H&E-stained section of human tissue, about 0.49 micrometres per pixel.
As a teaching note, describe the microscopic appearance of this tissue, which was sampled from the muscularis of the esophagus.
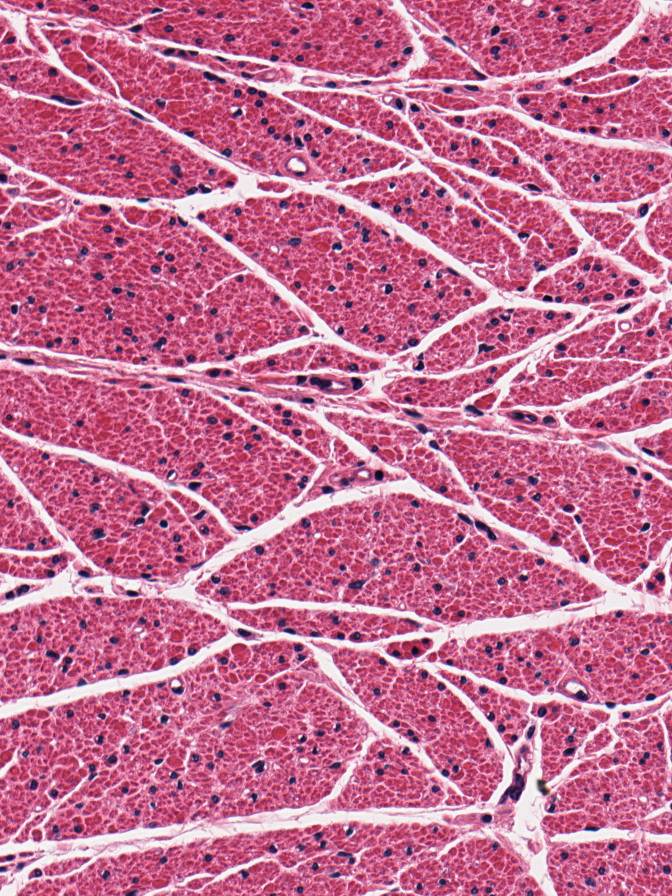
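Muscle cells in this field are cut transversely and appear as numerous small, rounded to polygonal pink profiles forming a fine mesh-like pattern. Nuclei within the bundles are small, round and dark blue, distributed evenly through the interior of each bundle rather than collected at its edges. Septa between bundles are thin and contain scant pale connective tissue with few cells.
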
